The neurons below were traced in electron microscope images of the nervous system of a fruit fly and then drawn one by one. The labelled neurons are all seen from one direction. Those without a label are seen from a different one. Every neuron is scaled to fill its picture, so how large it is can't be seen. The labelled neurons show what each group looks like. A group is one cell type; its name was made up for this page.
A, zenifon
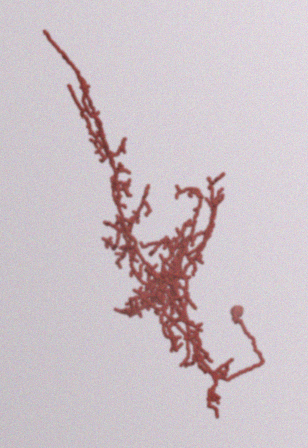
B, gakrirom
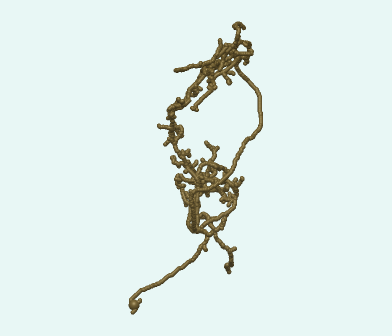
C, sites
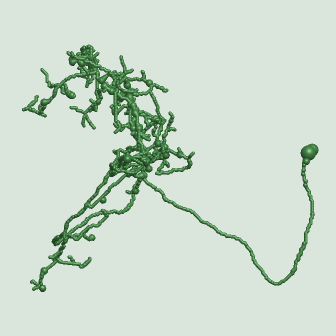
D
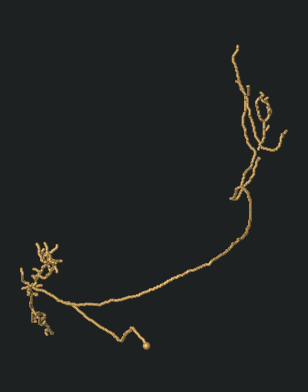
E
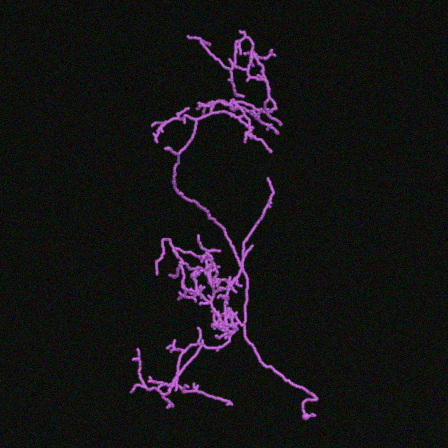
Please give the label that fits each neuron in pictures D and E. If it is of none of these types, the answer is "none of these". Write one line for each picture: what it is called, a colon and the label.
D: none of these
E: gakrirom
